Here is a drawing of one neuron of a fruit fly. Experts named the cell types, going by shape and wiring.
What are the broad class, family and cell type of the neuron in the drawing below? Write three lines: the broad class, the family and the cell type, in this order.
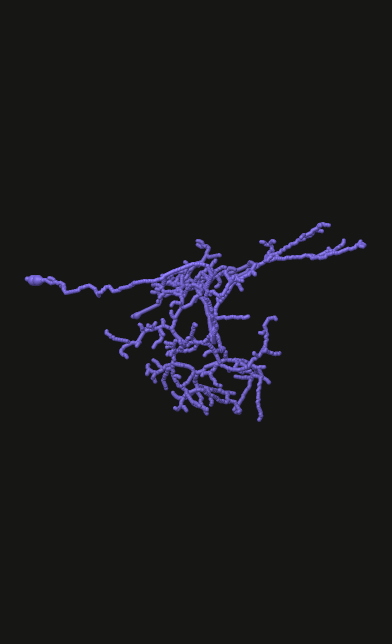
nerve-cord intrinsic neuron
hemilineage 13B
IN13B062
